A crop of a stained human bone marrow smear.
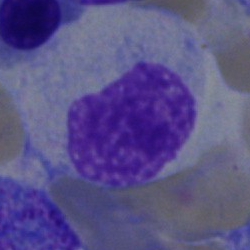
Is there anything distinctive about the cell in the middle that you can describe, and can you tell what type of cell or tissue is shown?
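Positioned below the centre of the cell, the nucleus leaves more cytoplasm above it, and no nucleolus stands out within it. The cytoplasm is abundant, covering a larger area than the nucleus, and shows no distinct coloured granules. This cell is a myelocyte.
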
